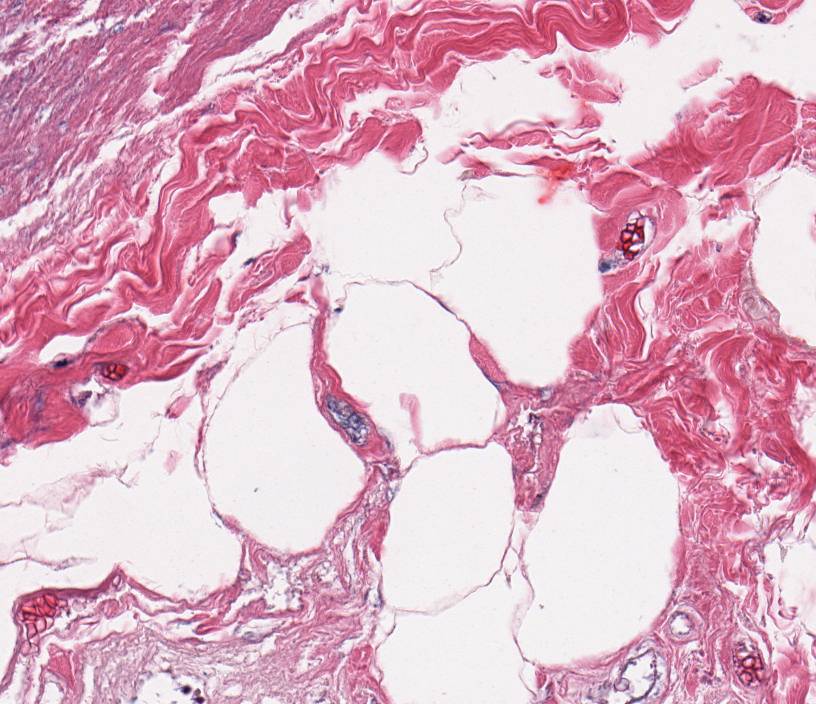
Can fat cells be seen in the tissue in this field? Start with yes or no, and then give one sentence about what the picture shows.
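Yes. Large clear adipocytes with thin membranes fill the centre and lower part of the field.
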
